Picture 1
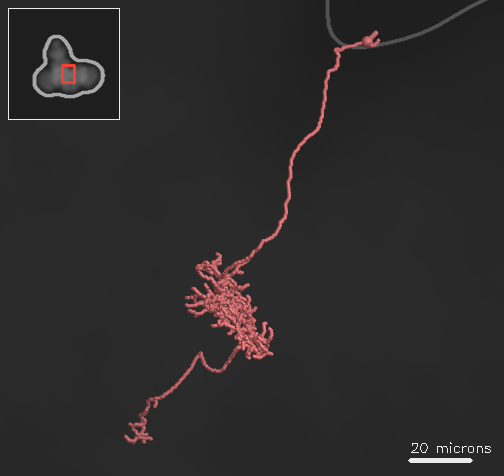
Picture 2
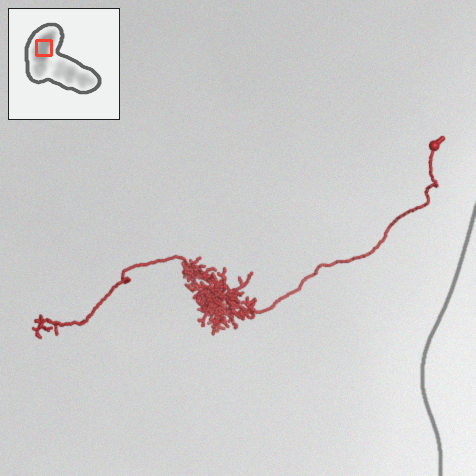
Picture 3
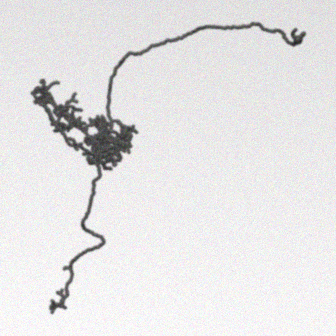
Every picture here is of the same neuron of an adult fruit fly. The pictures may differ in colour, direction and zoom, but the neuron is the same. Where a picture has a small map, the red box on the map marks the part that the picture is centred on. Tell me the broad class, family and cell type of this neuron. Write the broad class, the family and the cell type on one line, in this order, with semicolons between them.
central-brain intrinsic neuron; class CX; FC2A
